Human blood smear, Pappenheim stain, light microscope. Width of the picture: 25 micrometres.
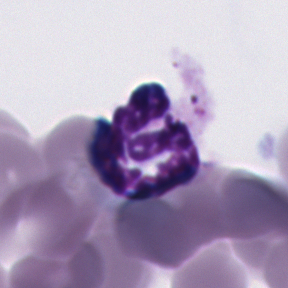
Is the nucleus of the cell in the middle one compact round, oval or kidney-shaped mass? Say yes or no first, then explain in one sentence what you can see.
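No. A pale, unstained space lies in the centre of the cell between the nuclear lobes.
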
